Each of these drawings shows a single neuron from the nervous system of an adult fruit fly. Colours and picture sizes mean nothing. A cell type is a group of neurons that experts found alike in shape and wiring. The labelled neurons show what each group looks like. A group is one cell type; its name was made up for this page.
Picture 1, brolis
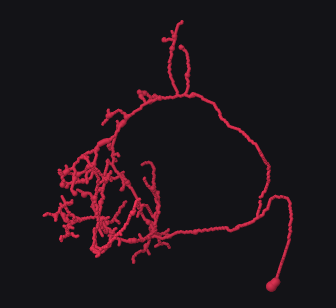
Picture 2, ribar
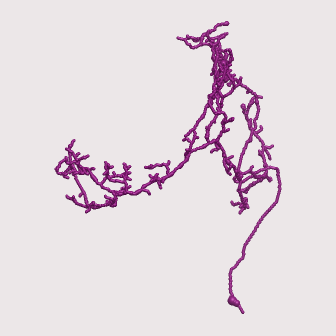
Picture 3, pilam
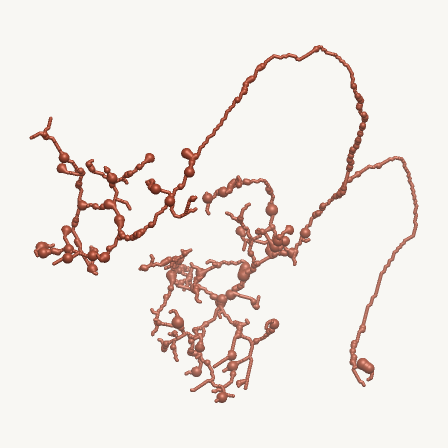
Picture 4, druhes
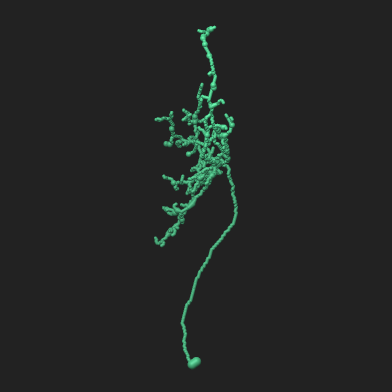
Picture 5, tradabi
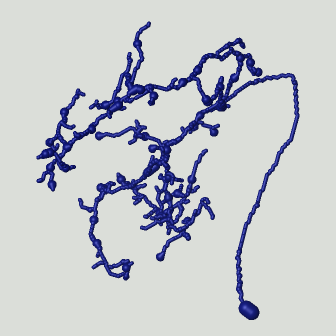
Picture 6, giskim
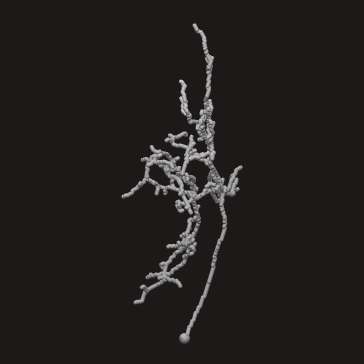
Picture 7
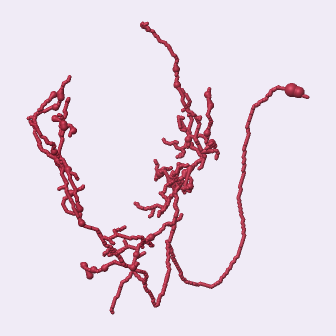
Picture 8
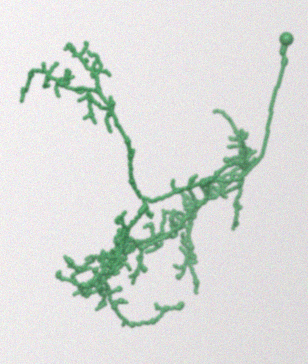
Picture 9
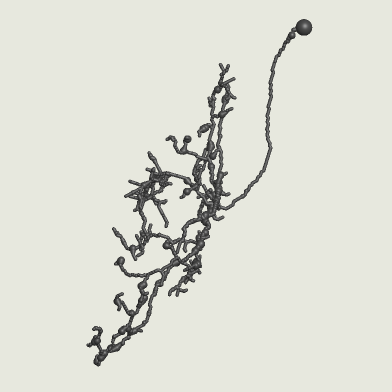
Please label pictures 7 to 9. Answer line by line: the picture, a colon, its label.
7: tradabi
8: ribar
9: druhes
